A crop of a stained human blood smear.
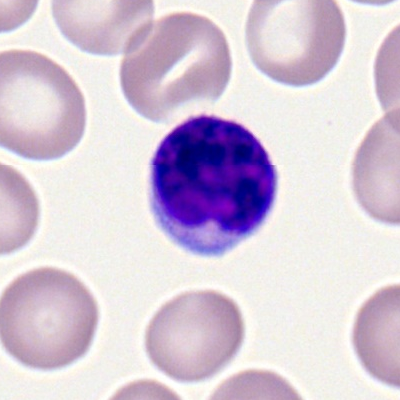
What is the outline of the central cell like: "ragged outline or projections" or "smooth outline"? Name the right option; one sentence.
Along its outline, the cell is smooth, with no projections.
